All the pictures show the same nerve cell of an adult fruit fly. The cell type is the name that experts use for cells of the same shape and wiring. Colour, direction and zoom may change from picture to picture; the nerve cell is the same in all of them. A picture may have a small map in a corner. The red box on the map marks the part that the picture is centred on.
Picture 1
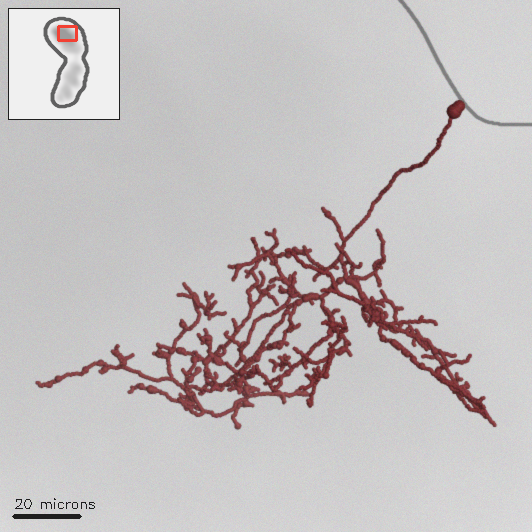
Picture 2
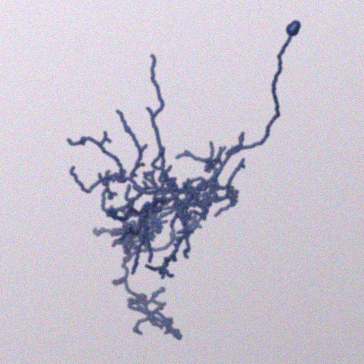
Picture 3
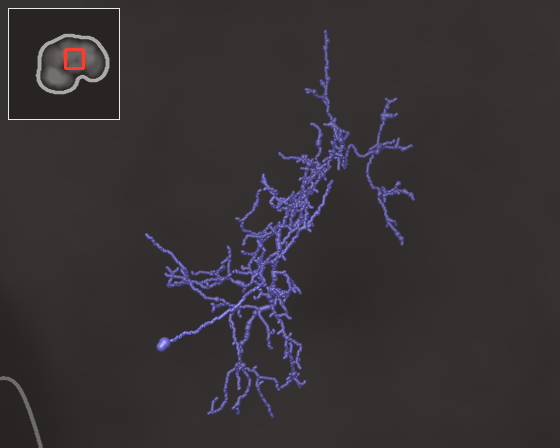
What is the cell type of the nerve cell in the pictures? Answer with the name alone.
SAD075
